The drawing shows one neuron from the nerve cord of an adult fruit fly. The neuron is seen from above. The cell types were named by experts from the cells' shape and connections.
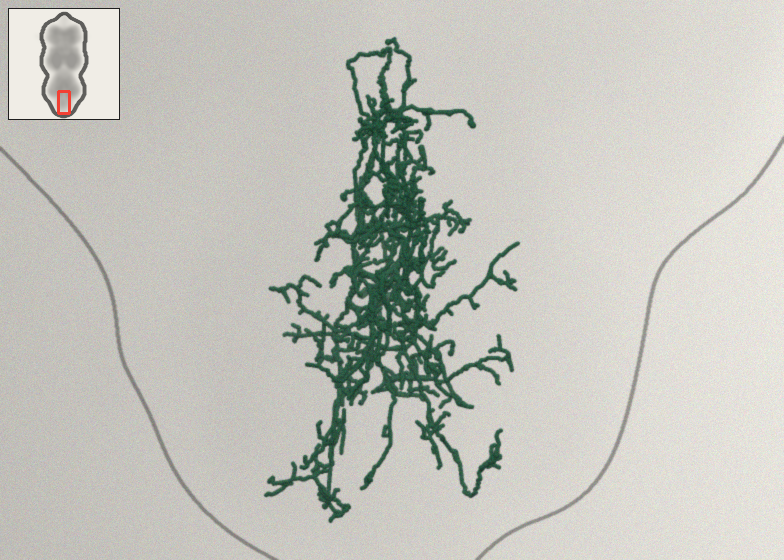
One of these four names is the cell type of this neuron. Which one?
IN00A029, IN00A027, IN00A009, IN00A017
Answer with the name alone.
IN00A027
